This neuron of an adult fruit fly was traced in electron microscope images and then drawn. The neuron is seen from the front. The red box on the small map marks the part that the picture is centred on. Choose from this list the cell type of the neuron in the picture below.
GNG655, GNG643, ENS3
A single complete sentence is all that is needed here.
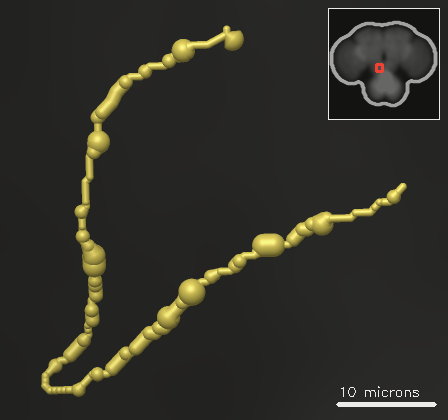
The type of this neuron is the cell type ENS3.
